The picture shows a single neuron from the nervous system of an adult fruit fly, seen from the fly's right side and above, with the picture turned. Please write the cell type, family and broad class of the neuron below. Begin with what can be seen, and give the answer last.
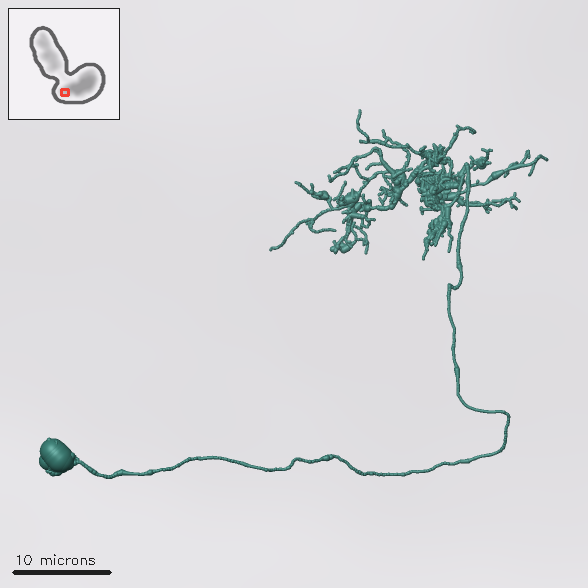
Its cell body lies at the lower left of the picture. By the scale bar it is about 55 microns wide in this view. Dozens of branch ends can be seen. Its cell type is Dm8a. The family is Dm. This is an optic-lobe intrinsic neuron.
